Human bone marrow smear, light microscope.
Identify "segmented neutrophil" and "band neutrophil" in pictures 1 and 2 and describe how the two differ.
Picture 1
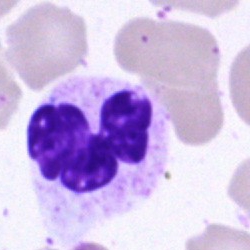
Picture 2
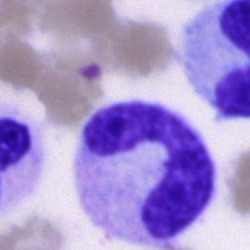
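Picture 1 shows a segmented neutrophil, and picture 2 a band neutrophil. In picture 2 the nucleus is one thick curved band shaped like a horseshoe, as fits a band neutrophil.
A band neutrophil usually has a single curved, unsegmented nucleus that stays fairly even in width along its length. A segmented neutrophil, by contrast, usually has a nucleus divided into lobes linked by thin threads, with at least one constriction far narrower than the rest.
Both cells show dense, clumped, deep purple chromatin and pale lilac cytoplasm with fine pinkish-violet granules. In picture 1 the cytoplasm is fairly abundant, widest below the nucleus, and free of vacuoles.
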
